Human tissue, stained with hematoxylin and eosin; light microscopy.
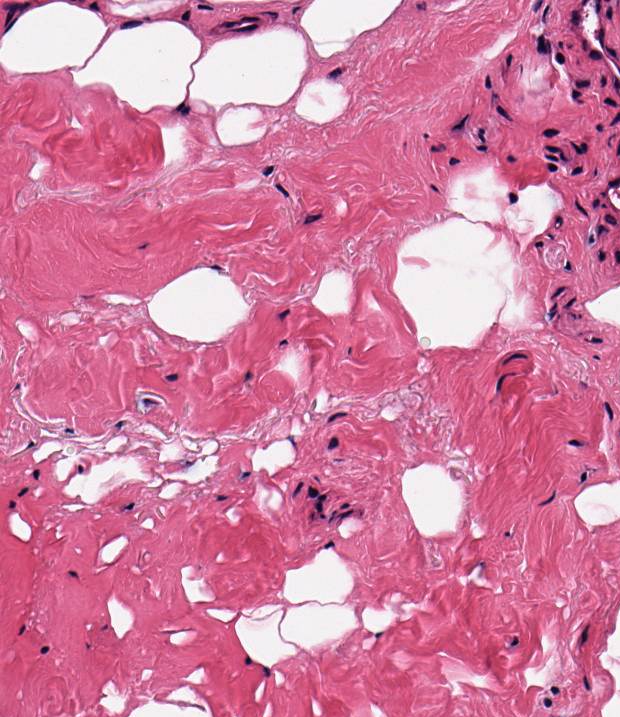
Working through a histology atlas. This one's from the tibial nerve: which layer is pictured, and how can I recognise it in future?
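What you have here is epineurium. Most of the field is dense pink collagen in thick, wavy bundles; follow them and you'll see they run in many different directions.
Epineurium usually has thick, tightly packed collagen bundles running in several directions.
Among them sit fat cells, singly and in small groups, seen as empty white spaces of varying size, some of the largest along the upper left. Narrow clear clefts separate many of the bundles.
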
